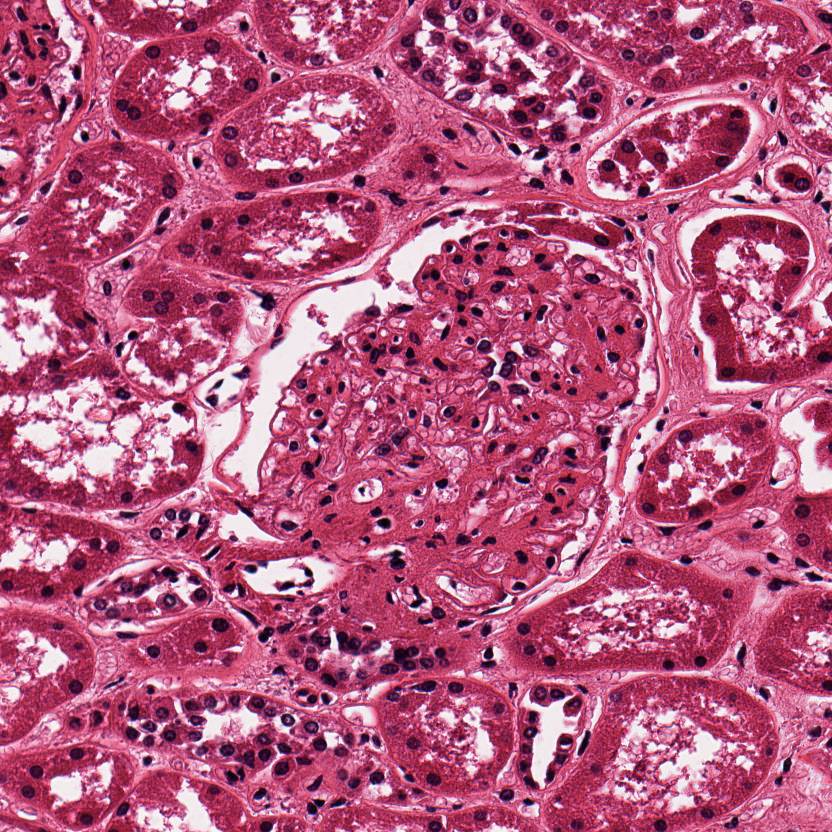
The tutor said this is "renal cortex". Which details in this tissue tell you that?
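For renal cortex, the layout fits: a single rounded glomerulus sits in the centre, with closely packed tubule cross-sections on all sides.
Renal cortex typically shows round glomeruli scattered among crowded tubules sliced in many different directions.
The glomerular tuft is crowded with many small dark nuclei among its capillary loops. Most tubules are lined by cuboidal cells with deeply eosinophilic cytoplasm and round dark nuclei. Just below the glomerulus, in the lower centre, there's a tight cluster of closely packed dark nuclei.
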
